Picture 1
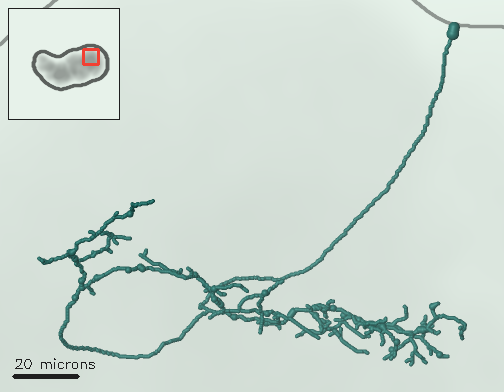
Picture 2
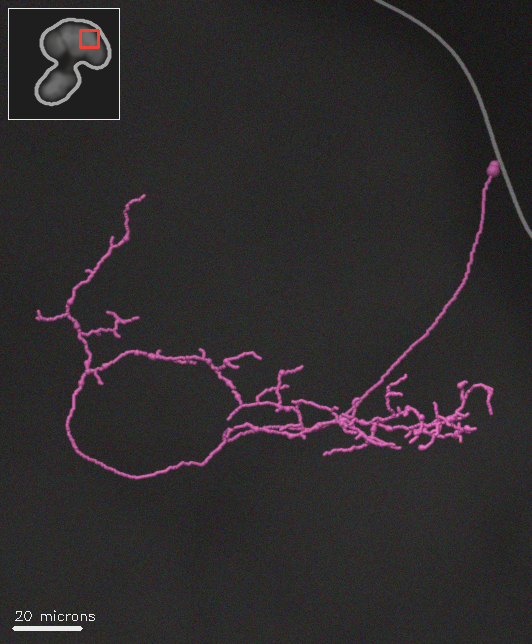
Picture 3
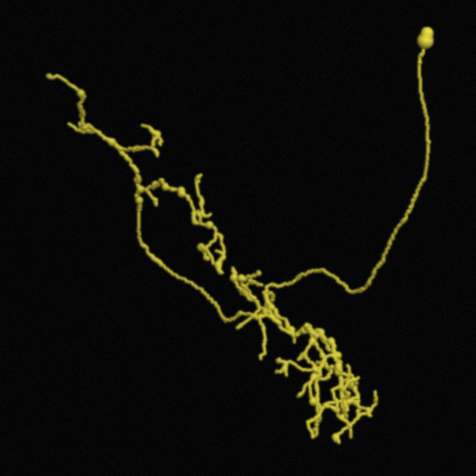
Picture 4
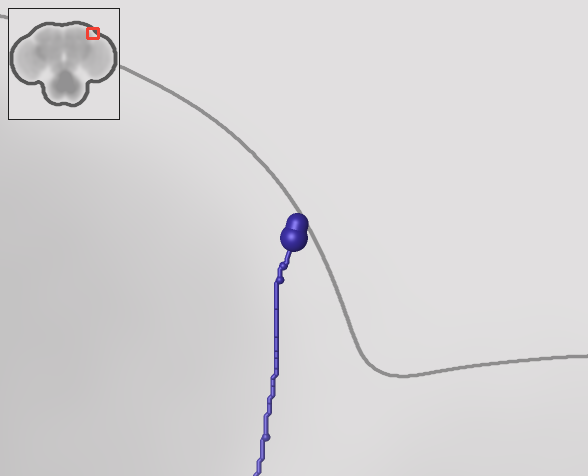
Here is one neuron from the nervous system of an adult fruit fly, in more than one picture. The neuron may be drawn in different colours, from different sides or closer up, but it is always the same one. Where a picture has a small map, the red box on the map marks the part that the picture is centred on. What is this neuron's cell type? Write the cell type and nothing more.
PLP115_b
